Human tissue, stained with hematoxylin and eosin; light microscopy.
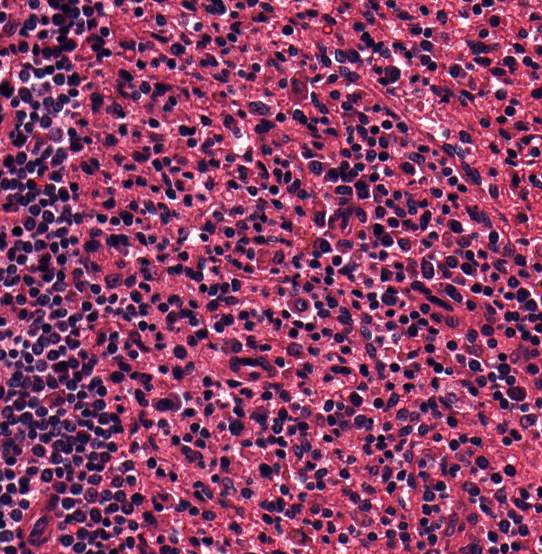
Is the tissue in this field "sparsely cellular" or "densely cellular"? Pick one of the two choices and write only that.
Densely cellular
